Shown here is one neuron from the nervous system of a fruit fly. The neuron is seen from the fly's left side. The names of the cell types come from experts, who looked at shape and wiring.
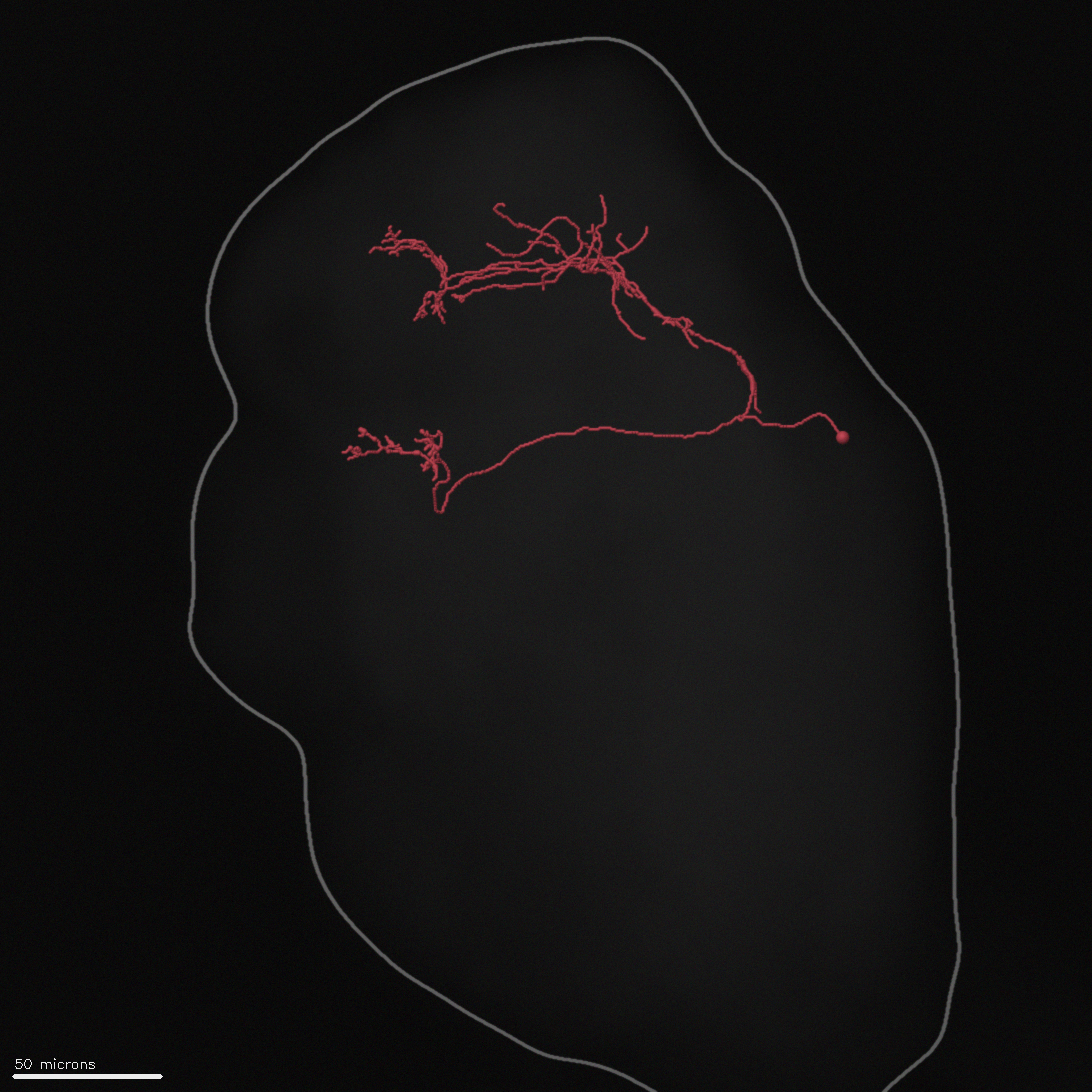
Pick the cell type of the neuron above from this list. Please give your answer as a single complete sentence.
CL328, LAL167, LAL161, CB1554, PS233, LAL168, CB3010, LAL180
The cell type this neuron represents is CL328.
